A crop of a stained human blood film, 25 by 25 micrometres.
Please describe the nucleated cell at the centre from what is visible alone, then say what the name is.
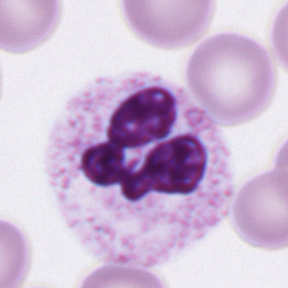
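Pink-red granules are scattered through the cytoplasm out to the cell edge. Between them, the cytoplasm is pale and nearly colourless. The chromatin is dark purple and densely clumped. This is a segmented neutrophil.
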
